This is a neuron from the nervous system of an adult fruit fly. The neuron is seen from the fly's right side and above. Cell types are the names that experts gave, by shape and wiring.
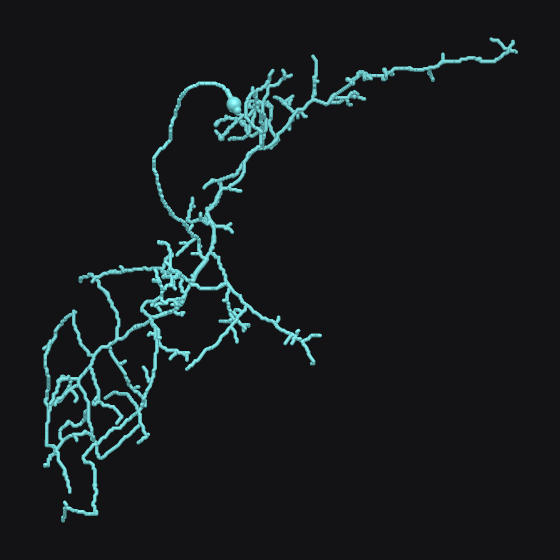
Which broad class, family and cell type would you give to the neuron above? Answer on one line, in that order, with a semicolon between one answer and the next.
central-brain intrinsic neuron; hemilineage CLp1; SMP423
